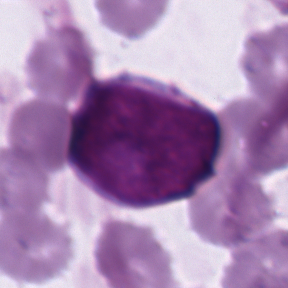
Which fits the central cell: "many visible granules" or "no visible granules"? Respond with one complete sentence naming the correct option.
Within its cytoplasm there is no visible granule.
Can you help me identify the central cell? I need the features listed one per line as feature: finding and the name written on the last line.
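Nucleus: fills nearly whole cell
Cytoplasm: scant, at most thin rim at edge
Nuclear stain: deep reddish purple
Chromatin: finely stippled, no coarse dark clumps
Cell: myeloblast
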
